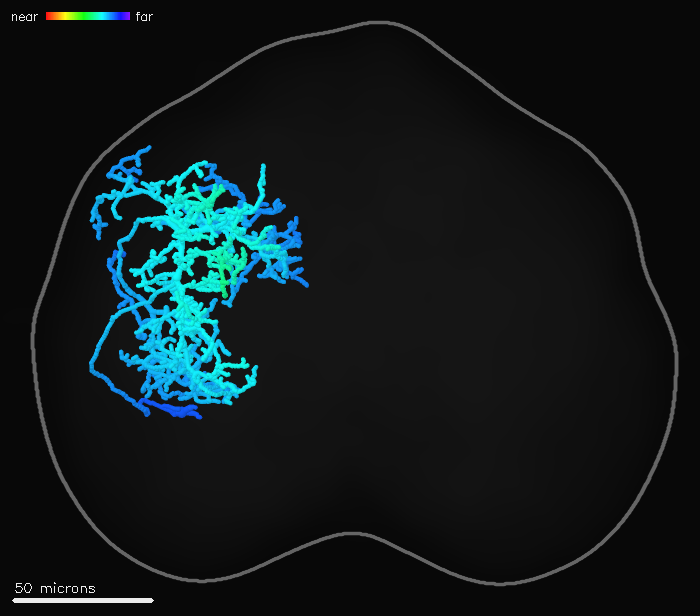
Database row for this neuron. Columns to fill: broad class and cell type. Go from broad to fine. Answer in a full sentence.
A nerve-cord intrinsic neuron, type INXXX468.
